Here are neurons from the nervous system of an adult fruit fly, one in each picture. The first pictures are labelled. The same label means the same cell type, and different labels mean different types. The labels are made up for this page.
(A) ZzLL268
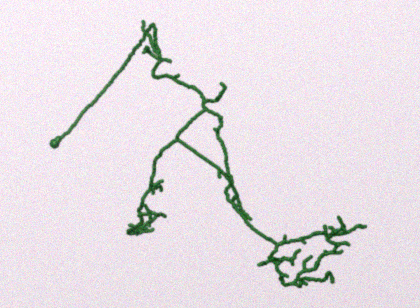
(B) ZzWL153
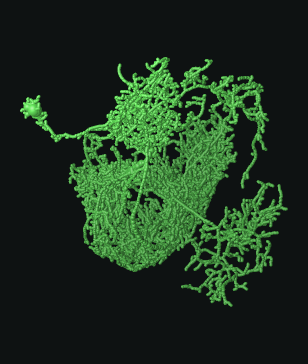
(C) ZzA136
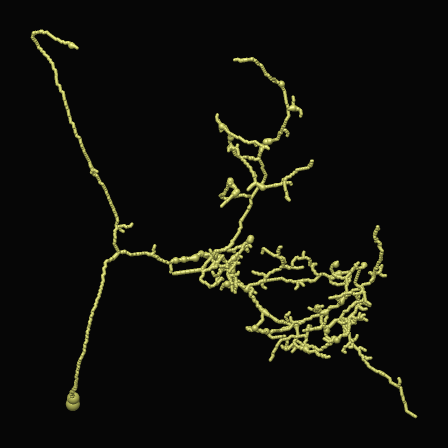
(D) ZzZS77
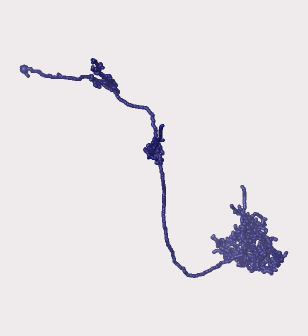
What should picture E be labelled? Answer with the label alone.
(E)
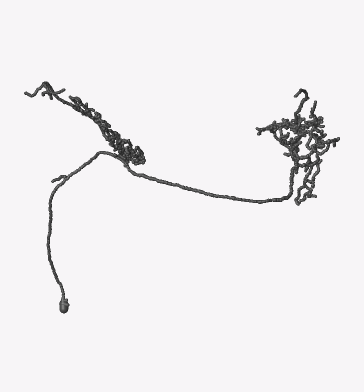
ZzZS77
